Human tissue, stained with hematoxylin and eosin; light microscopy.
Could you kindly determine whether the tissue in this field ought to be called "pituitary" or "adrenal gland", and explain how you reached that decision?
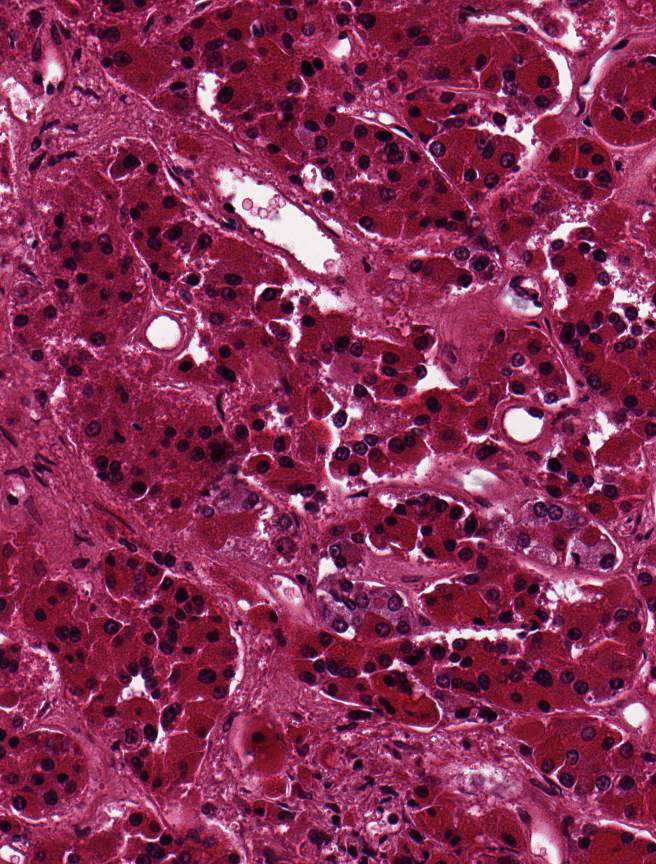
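I'd call this pituitary rather than adrenal gland.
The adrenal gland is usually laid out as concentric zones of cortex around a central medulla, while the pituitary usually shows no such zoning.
Here, throughout the field, the cells form nests and cords separated by thin fibrous strands. Most are polygonal, with abundant, deeply eosinophilic cytoplasm. A broader band of pink fibrous stroma runs down the left.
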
